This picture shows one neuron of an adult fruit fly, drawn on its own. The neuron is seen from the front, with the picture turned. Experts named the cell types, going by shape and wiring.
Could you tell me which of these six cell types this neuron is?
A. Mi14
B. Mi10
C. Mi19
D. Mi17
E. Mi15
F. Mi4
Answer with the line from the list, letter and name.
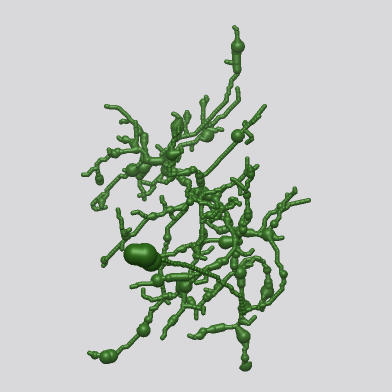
A. Mi14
